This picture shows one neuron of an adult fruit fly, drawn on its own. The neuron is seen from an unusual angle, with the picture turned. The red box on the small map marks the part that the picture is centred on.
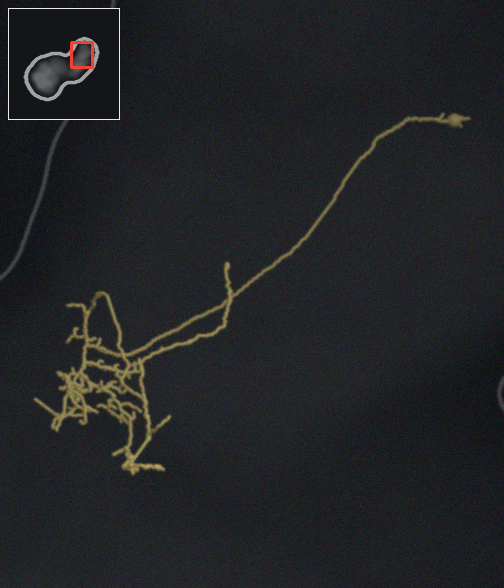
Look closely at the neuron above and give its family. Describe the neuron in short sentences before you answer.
Its cell body lies at the upper right of the picture. Dozens of branch ends can be seen. Its broad class is nerve-cord intrinsic neuron. The family is hemilineage 06A.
